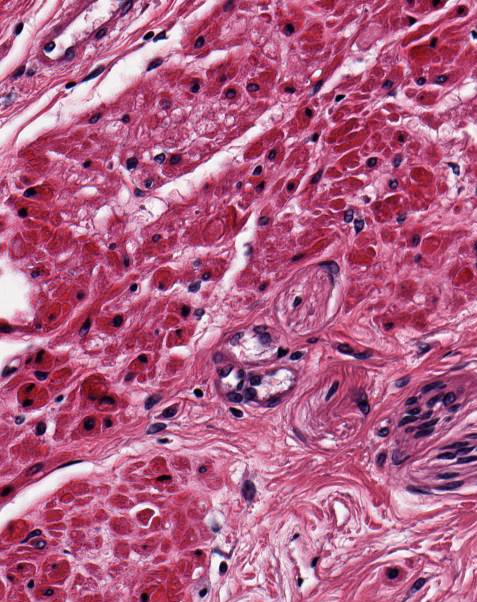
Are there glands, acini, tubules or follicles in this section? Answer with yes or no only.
No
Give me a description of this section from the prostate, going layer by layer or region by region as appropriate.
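Starting with layout: closely packed polygonal cells with deep red cytoplasm fill the upper and left parts of the field, and looser fibrous tissue takes the lower right. Next, those cells: their cytoplasm is abundant and intensely eosinophilic, paler in patches in some cells. Then the fibrous tissue: pale pink and wavy, with scattered elongated dark nuclei. Finally, no fat cells are present.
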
